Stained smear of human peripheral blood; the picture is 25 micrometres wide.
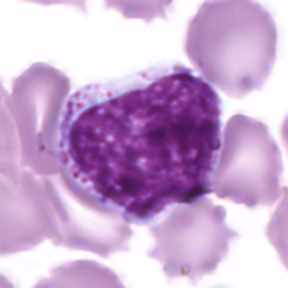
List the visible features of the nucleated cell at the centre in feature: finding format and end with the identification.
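Nucleus: a single unlobed mass filling most of the cell
Chromatin: dark purple, coarsely mottled with small paler spots
Cytoplasm: a narrow rim, widest on the left side
Granules: small, reddish-purple, scattered in the cytoplasm along the left edge
Name: myelocyte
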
